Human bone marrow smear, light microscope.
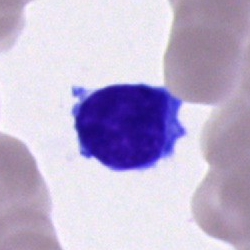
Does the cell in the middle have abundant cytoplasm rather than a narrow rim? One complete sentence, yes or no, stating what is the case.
No, in this cell the cytoplasm is scant.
